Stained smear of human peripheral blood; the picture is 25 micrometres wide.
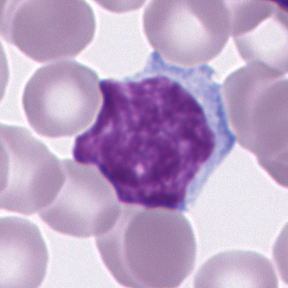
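Typical lymphocyte with an angular, irregular outline rather than round. Small pointed projections stick out from the cytoplasm along the upper and right edges. The pale blue cytoplasm forms a rim mainly on the upper right of the nucleus. Chromatin is dark purple and clumped, with small pale gaps between dense areas. The cell measures about 14 micrometres across, the nucleus about 12 micrometres, filling about 70% of the cell's area.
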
